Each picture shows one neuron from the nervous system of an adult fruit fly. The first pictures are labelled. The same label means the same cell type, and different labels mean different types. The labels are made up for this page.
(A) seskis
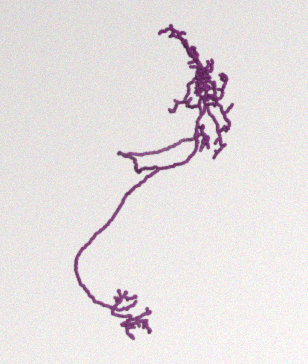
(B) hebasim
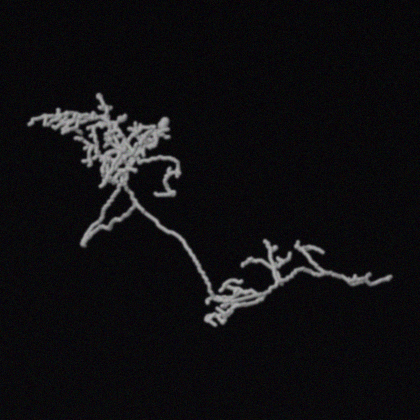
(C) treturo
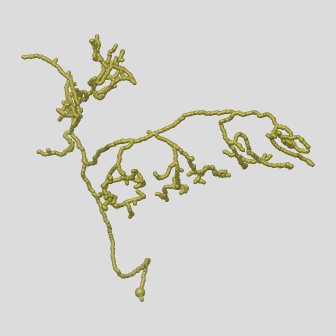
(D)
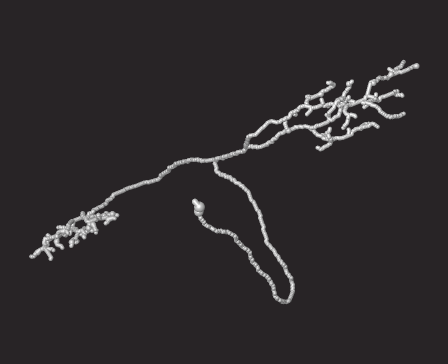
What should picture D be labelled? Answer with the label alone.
seskis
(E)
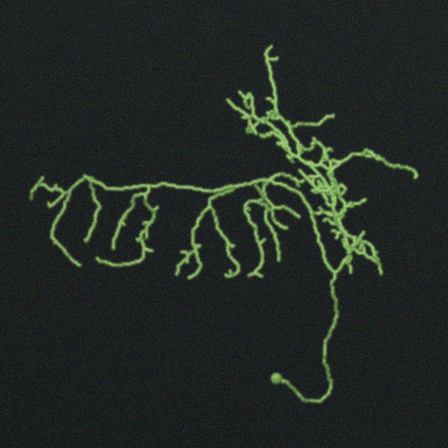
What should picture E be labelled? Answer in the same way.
treturo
